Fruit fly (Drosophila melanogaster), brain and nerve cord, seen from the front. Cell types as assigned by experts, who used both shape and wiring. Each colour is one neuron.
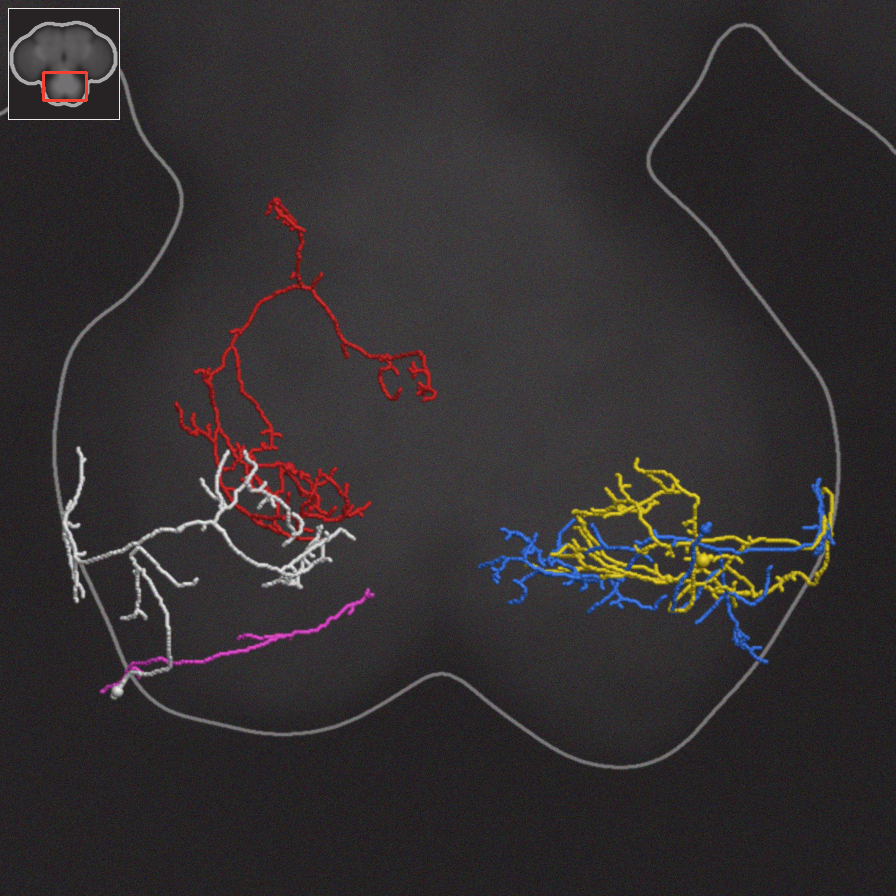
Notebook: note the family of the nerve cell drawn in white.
hemilineage 13A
